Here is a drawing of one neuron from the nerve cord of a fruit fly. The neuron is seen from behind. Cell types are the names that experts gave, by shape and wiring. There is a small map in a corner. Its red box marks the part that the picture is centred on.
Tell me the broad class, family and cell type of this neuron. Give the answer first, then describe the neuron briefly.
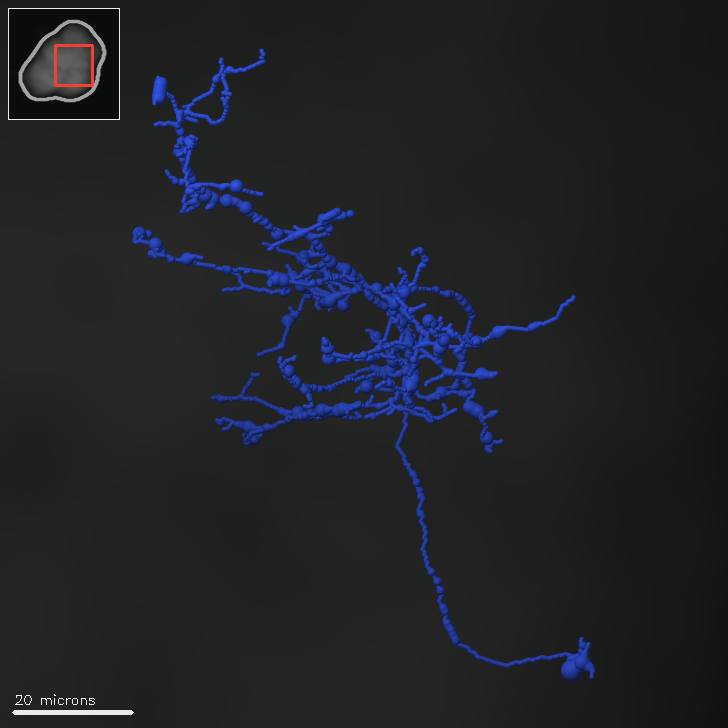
Its broad class is nerve-cord intrinsic neuron. Its family is hemilineage 03B. The cell type is IN03B080. From top to bottom in the picture it spans about 110 microns. Dozens of branch ends can be seen.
